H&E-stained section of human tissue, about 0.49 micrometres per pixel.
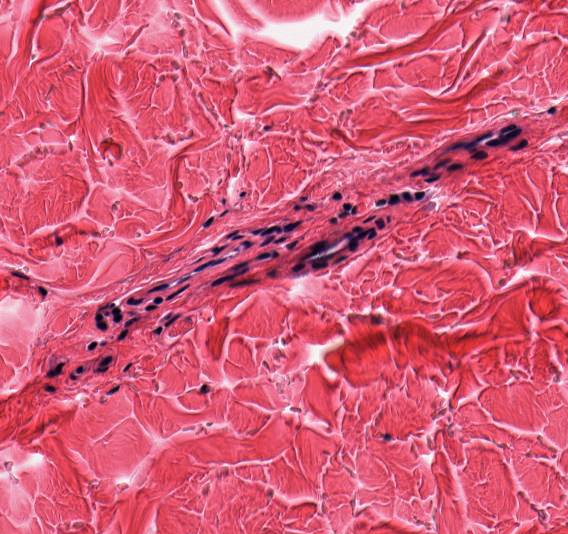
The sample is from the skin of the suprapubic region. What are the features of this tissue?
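Background: thick, deeply eosinophilic collagen bundles fill nearly the whole field. Orientation: they run in many different directions, not in parallel. Central feature: a narrow band of paler, finely fibrillar tissue crosses the centre diagonally from lower left to upper right. Nuclei: crowded, dark-staining and elongated within that band.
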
